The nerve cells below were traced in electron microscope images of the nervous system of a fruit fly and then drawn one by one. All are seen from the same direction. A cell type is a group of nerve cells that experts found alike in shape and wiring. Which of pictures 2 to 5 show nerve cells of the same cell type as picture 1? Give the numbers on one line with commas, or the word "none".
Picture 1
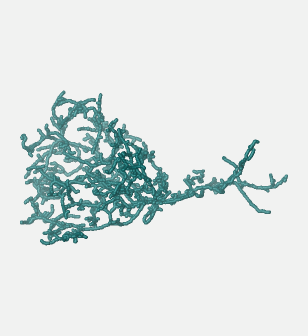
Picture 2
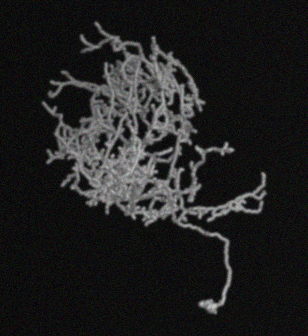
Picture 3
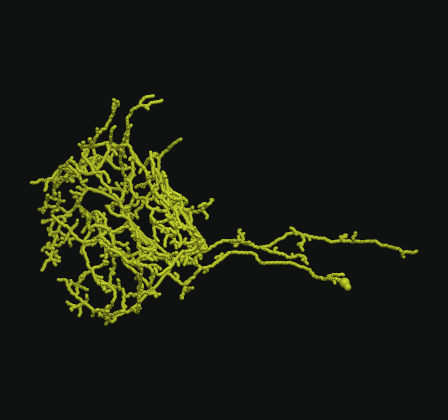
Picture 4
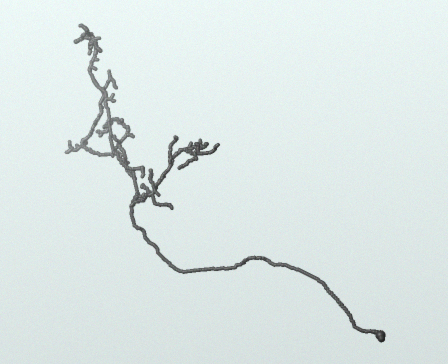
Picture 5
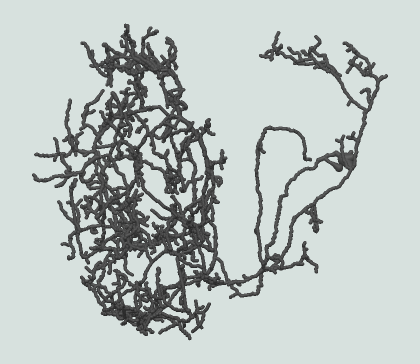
2, 3, 5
